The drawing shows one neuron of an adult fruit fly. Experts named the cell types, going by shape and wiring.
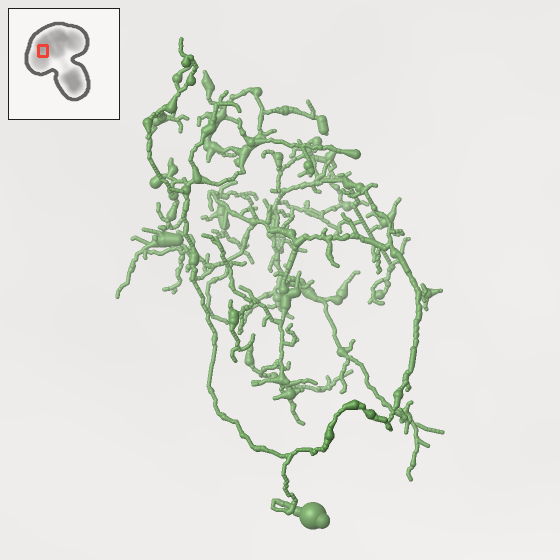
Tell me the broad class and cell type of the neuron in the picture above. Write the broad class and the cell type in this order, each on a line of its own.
central-brain intrinsic neuron
CB2518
